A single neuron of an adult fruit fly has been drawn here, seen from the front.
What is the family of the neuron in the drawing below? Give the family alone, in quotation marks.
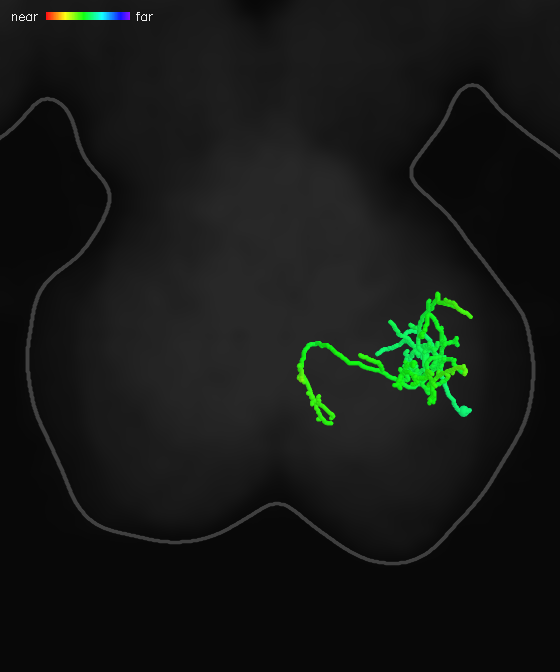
"hemilineage 19A"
